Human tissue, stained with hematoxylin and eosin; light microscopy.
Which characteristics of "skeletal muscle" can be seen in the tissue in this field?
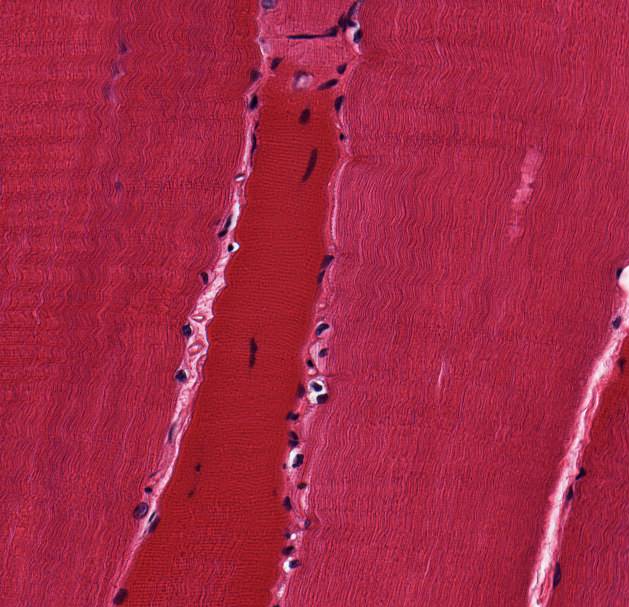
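Most of this fits skeletal muscle: long, parallel fibres that look unbranched run roughly from top to bottom across the whole field.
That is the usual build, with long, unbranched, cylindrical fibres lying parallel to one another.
The broad fibres on the left and right also show fine transverse cross-striations.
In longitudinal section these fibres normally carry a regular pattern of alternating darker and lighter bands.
The nuclei fit as well, being small, dark, elongated and lying mainly along the fibre edges.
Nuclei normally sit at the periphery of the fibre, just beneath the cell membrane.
The one that stands apart is the narrower fibre in the centre, which stains a deeper, more uniform red than the fibres on either side of it.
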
